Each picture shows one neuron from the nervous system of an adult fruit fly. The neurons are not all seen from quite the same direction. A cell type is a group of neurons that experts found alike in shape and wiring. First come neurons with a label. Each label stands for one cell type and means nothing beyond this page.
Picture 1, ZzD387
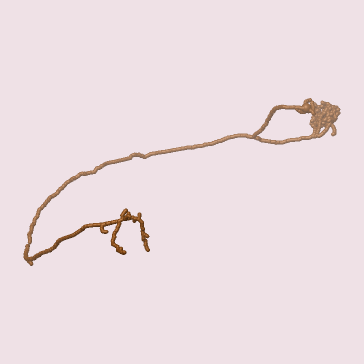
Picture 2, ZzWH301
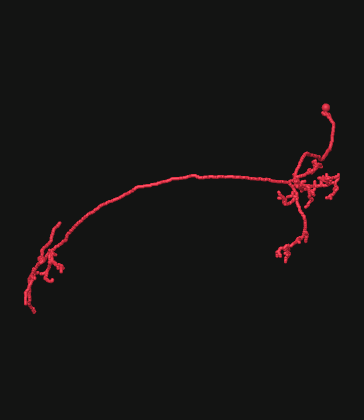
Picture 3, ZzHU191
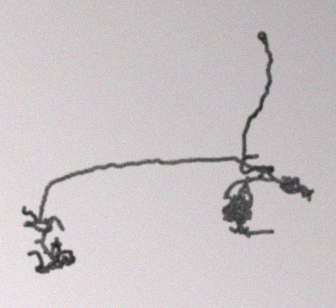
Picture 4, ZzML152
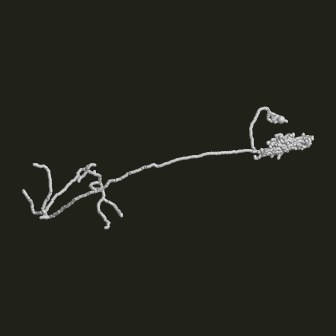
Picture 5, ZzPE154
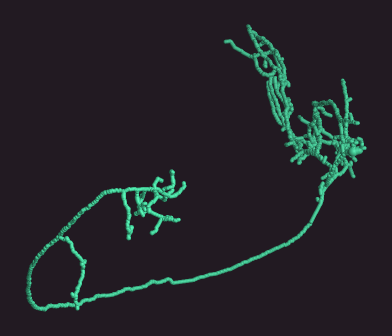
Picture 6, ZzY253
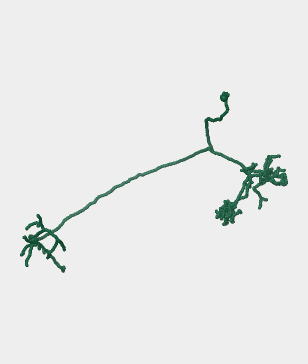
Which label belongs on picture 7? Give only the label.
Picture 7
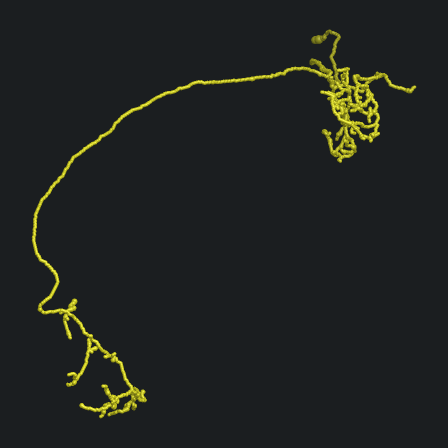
ZzHU191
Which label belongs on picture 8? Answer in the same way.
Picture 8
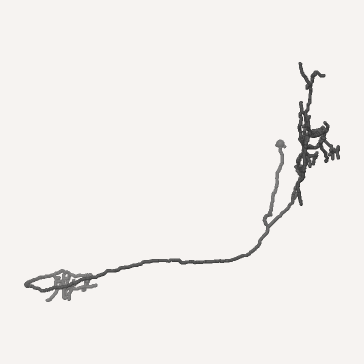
ZzPE154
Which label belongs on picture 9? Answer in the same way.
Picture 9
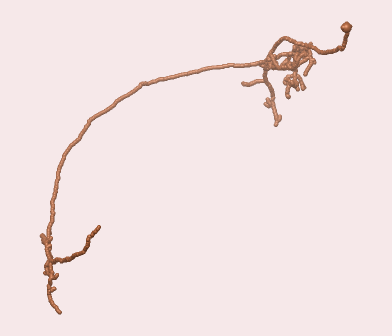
ZzWH301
